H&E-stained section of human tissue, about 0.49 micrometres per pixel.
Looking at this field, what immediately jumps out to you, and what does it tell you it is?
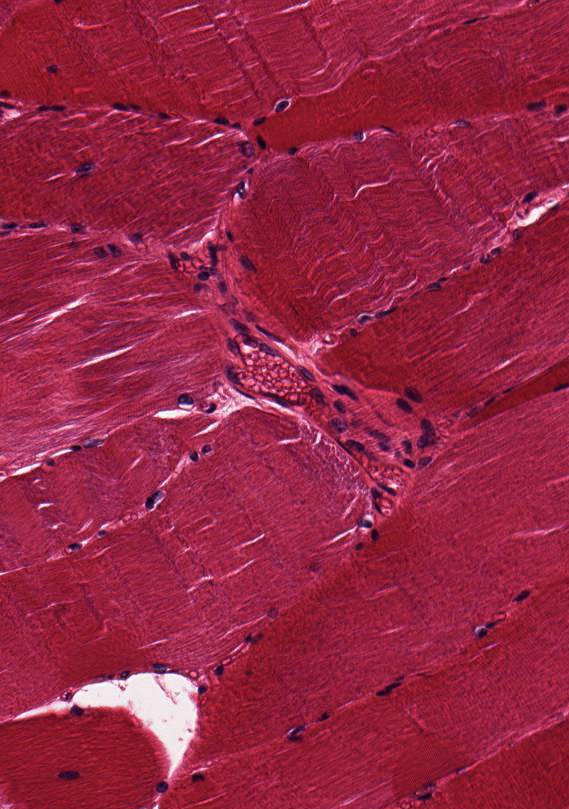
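Skeletal muscle. Deciding features: fine transverse cross-striations run across the fibres, and the dark fibre nuclei lie at the fibre edges, not centrally.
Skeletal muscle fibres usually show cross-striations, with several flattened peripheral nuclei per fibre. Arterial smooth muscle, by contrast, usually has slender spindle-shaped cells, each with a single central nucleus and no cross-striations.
Nuclei small, dark, elongated along the fibre length. Thin connective tissue band through the field centre, between fibres, holding a small cluster of tightly packed, small, round pale profiles.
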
